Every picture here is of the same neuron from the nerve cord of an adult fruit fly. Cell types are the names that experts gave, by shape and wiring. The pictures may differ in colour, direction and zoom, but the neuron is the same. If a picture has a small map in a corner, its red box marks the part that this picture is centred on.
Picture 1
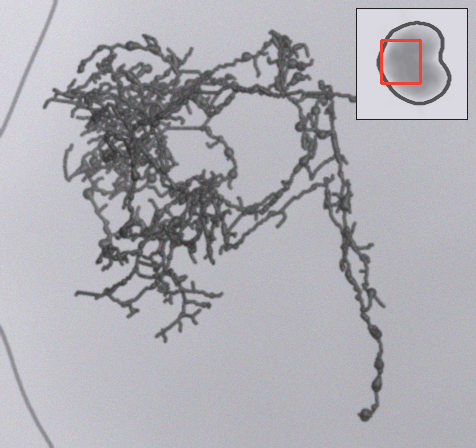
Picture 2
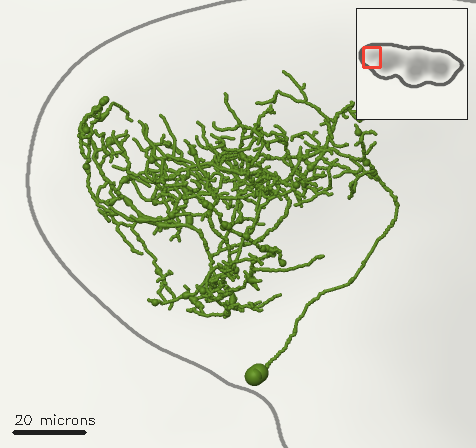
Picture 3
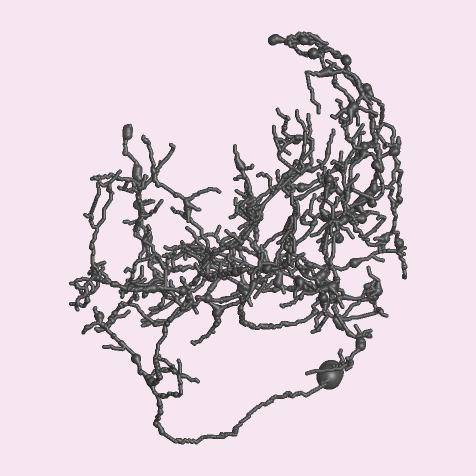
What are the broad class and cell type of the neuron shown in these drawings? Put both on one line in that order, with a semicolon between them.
nerve-cord intrinsic neuron; INXXX275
